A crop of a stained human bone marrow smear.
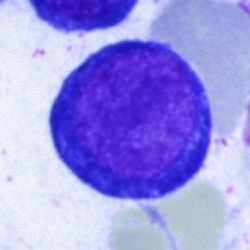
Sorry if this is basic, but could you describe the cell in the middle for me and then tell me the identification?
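Look at the surface: no blebs or hair-like projections stand out. The chromatin is finely granular and evenly spread, without coarse dark clumps. A thin rim of deep blue cytoplasm surrounds the nucleus, with no vacuoles. This cell is a proerythroblast.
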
